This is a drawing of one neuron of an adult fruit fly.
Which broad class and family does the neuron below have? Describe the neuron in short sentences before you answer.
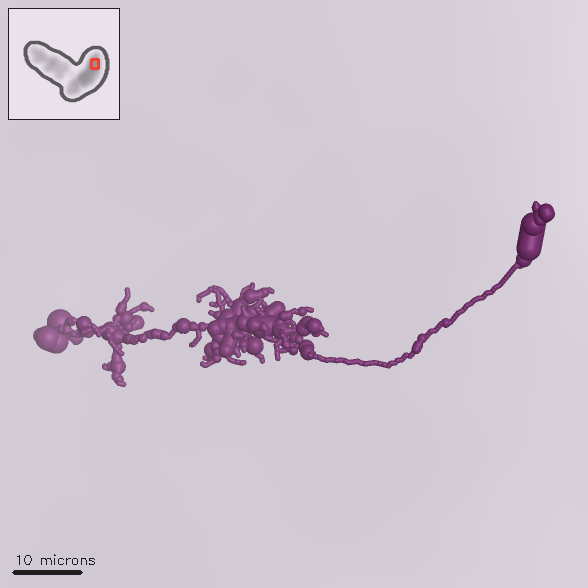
Its cell body lies on the right of the picture. By the scale bar it is about 75 microns wide in this view. It is an optic-lobe intrinsic neuron. The family is Mi.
